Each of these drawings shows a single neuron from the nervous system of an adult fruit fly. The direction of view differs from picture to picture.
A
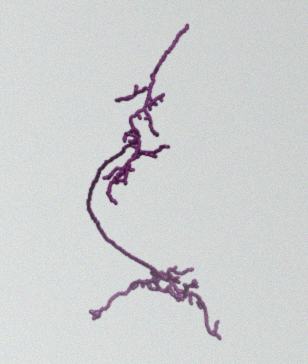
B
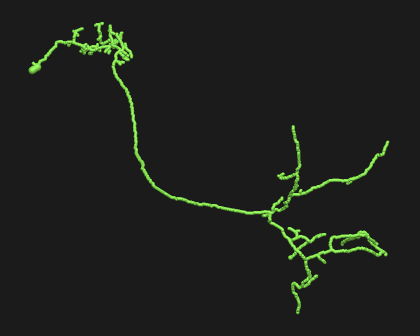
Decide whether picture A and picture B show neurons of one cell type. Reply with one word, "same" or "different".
different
